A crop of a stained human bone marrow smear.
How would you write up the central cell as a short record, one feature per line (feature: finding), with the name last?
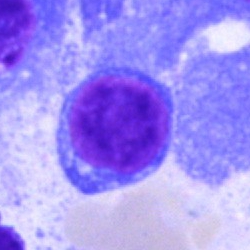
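Nucleus: fills most of cell, toward upper right
Chromatin: dark purple, mottled, patchy
Cytoplasm: deep blue rim, widest lower left
Granules: none visible
Name: lymphocyte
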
